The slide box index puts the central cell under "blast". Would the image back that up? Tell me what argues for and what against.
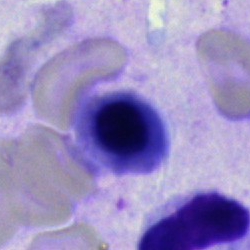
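The chromatin is very dark and dense, with almost no internal structure visible; this goes with erythroblast and against blast.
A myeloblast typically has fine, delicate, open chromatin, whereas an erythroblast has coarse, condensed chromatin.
No nucleoli can be made out, which again favours erythroblast over blast.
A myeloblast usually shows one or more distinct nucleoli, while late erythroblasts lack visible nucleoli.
The outline is smooth and roughly oval, and the cytoplasm is blue-purple without granules. A curved red cell wraps around the upper left side. The cell is an erythroblast, not a blast.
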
